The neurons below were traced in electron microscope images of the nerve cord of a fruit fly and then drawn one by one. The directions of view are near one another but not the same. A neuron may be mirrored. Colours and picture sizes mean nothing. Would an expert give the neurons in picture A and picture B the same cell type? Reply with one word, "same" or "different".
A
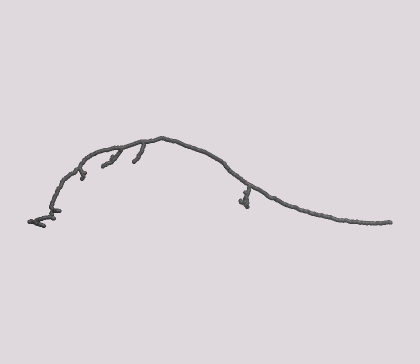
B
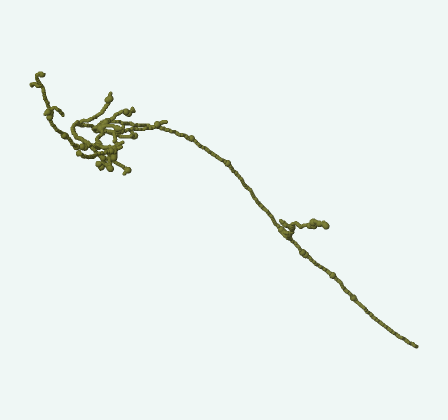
different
